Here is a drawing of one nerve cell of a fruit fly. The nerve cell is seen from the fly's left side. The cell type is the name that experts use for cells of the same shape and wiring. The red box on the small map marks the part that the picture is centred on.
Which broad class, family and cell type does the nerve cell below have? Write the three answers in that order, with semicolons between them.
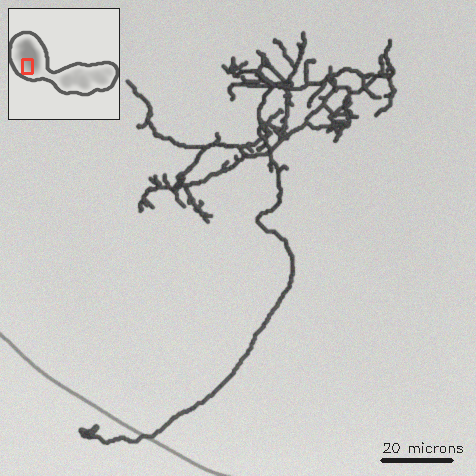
central-brain intrinsic neuron; hemilineage MX3; CB3747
